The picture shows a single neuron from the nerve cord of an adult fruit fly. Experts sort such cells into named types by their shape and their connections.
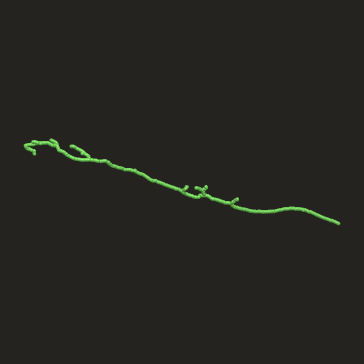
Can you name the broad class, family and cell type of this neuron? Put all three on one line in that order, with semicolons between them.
descending neuron; hemilineage PSp2; DNpe012_a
